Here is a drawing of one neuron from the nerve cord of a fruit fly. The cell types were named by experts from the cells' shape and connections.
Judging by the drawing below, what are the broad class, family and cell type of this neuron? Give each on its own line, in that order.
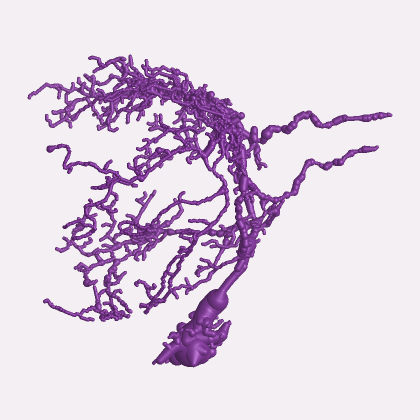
efferent neuron of the nerve cord
hemilineage 00B
EN00B010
